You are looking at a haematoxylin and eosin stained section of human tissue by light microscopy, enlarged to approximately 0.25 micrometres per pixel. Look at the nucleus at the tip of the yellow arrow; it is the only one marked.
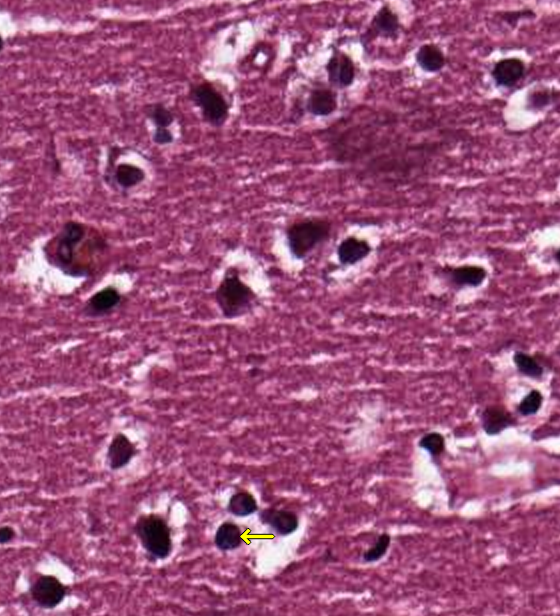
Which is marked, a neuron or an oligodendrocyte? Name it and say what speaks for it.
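This is an oligodendrocyte. The nucleus is round with a smooth, sharply defined edge. It lies in a small cluster, tightly beside other cells just above and to the right of it that sit in clear spaces.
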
